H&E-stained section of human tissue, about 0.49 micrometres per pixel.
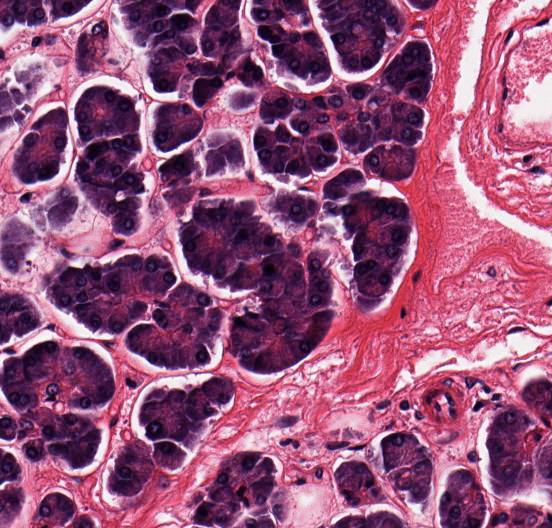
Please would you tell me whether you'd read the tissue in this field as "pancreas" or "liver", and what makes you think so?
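It is pancreas. Closely packed acini fill most of the field, as rounded clusters of pyramidal cells gathered into small lobules.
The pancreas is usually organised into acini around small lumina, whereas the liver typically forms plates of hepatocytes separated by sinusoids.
The acinar cells here have deep purple, strongly basophilic cytoplasm.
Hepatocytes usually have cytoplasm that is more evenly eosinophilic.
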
